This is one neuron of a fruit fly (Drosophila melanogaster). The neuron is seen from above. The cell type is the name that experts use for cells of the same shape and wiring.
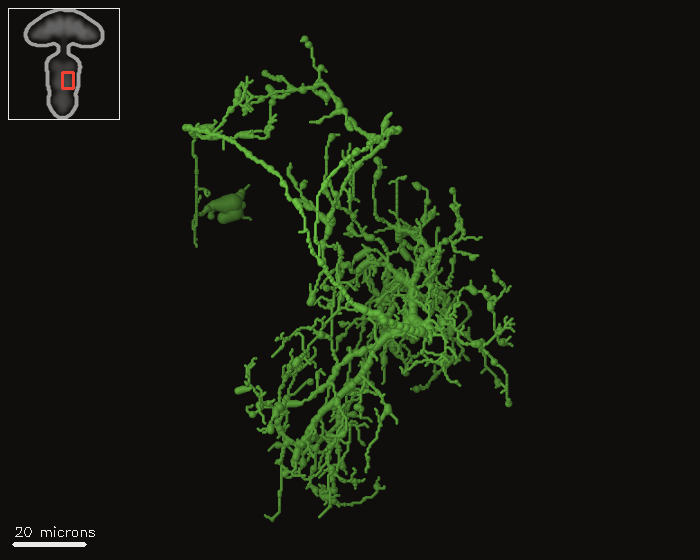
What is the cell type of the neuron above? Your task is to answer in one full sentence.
Cell type IN02A012 is what this neuron is.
